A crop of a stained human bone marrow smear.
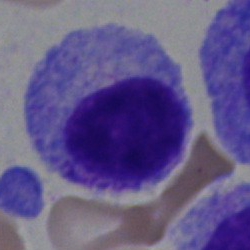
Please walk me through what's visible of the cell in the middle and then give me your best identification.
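Look first at the edge: the cell is roughly round, but its border is fuzzy and slightly ragged. Now the nucleus, whose chromatin is dark purple and dense. On its upper and left sides the cytoplasm makes a wide, abundant band, blue-violet with a mottled texture. This is a myelocyte.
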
